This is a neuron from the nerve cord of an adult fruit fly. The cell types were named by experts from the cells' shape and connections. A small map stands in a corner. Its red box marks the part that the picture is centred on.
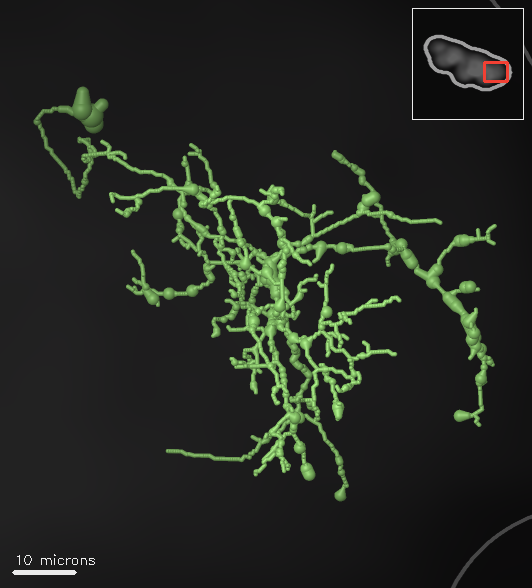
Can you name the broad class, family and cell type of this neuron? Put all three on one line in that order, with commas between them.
nerve-cord intrinsic neuron, hemilineage 21A, IN21A042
